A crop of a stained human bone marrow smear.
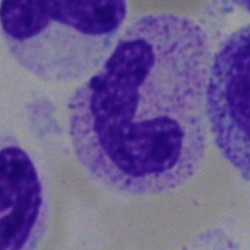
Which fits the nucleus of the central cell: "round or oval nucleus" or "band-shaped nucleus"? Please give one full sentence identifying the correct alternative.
A curved band without separate lobes is the shape of the nucleus.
